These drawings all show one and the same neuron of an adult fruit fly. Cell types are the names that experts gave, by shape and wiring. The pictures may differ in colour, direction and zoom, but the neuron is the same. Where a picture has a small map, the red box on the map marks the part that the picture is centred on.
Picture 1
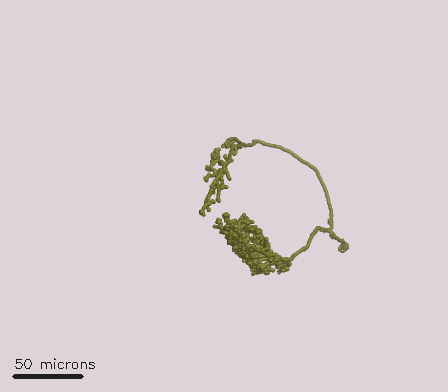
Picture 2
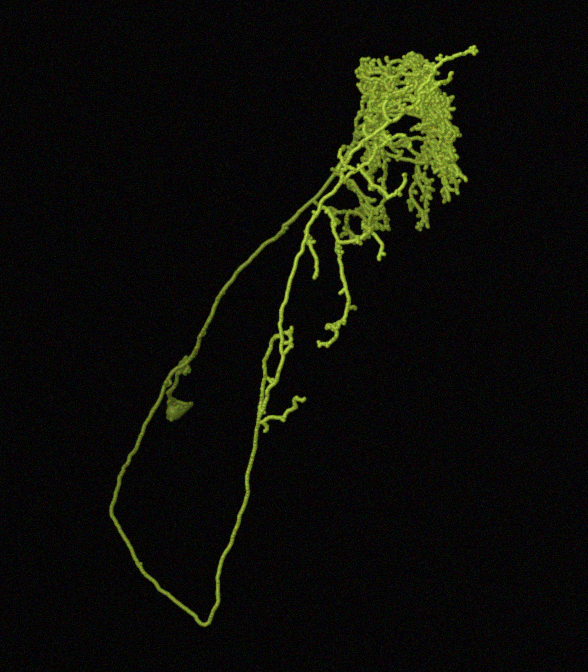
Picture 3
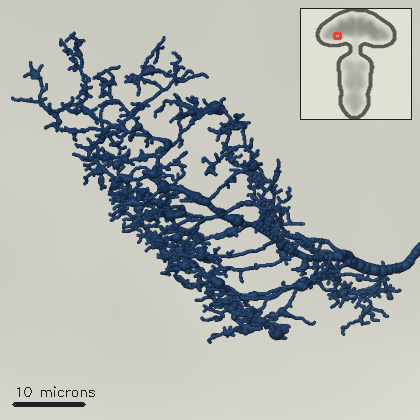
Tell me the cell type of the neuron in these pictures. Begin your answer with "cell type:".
cell type: MeLo11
